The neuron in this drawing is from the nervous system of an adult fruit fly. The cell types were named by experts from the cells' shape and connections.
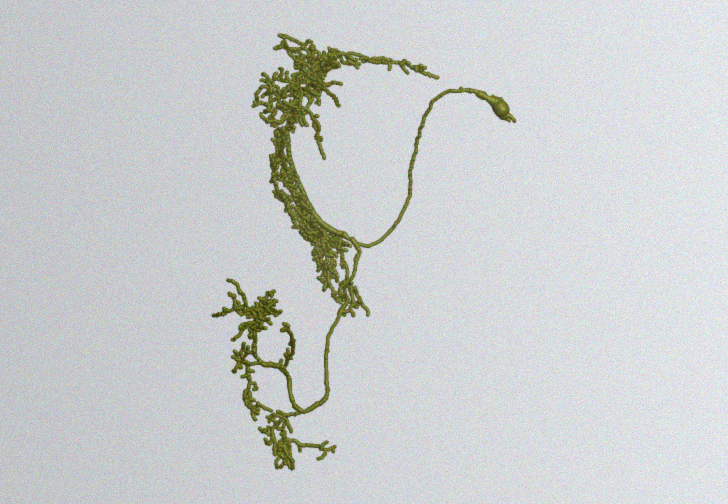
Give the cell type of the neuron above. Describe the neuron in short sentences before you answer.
Dozens of branch ends can be seen. In this view it is taller than it is wide. It is a central-brain intrinsic neuron. Its cell type is LAL138.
